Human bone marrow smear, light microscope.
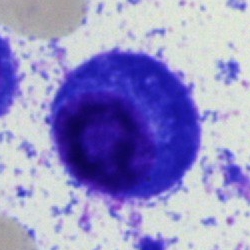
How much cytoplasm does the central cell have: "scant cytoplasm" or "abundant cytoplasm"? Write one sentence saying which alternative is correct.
A wide area of cytoplasm encircles its nucleus.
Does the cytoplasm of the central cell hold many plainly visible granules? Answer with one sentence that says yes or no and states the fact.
No, there is no granule to be seen in the cell's cytoplasm.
